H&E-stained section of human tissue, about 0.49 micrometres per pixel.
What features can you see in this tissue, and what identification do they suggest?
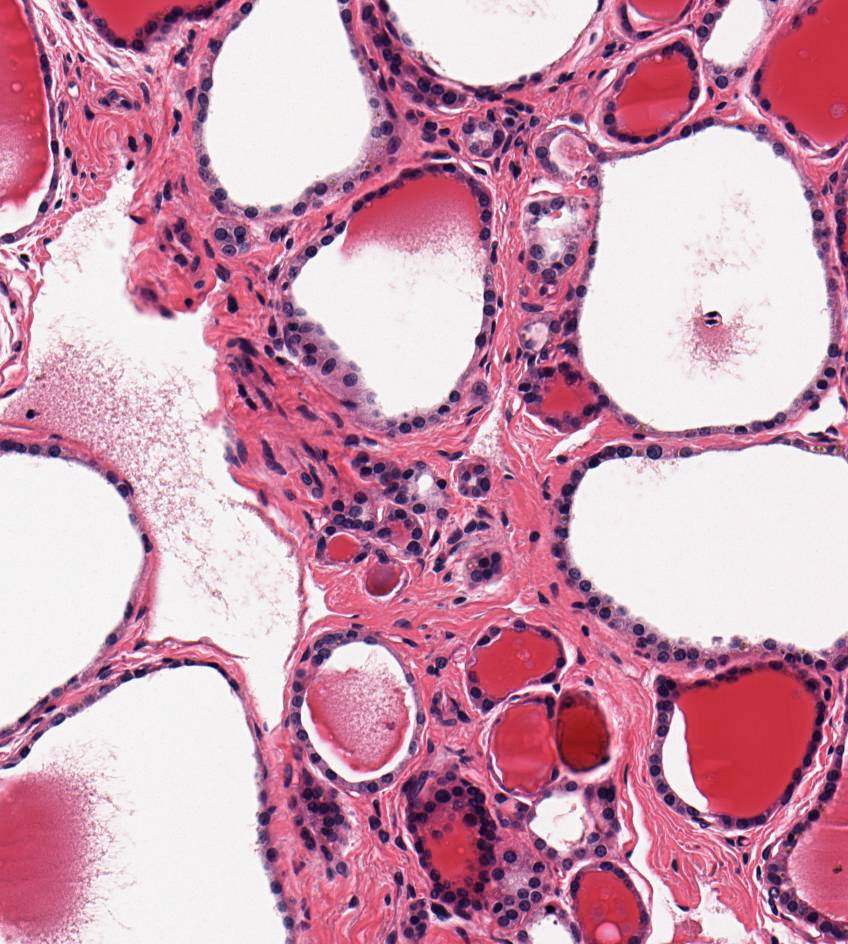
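I see rounded closed follicles of widely varying size, the largest at the edges, smaller ones clustered in the lower centre. A single layer of flattened to low cuboidal epithelial cells lines each. Their nuclei are small, round, dark, evenly spaced. So, thyroid.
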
